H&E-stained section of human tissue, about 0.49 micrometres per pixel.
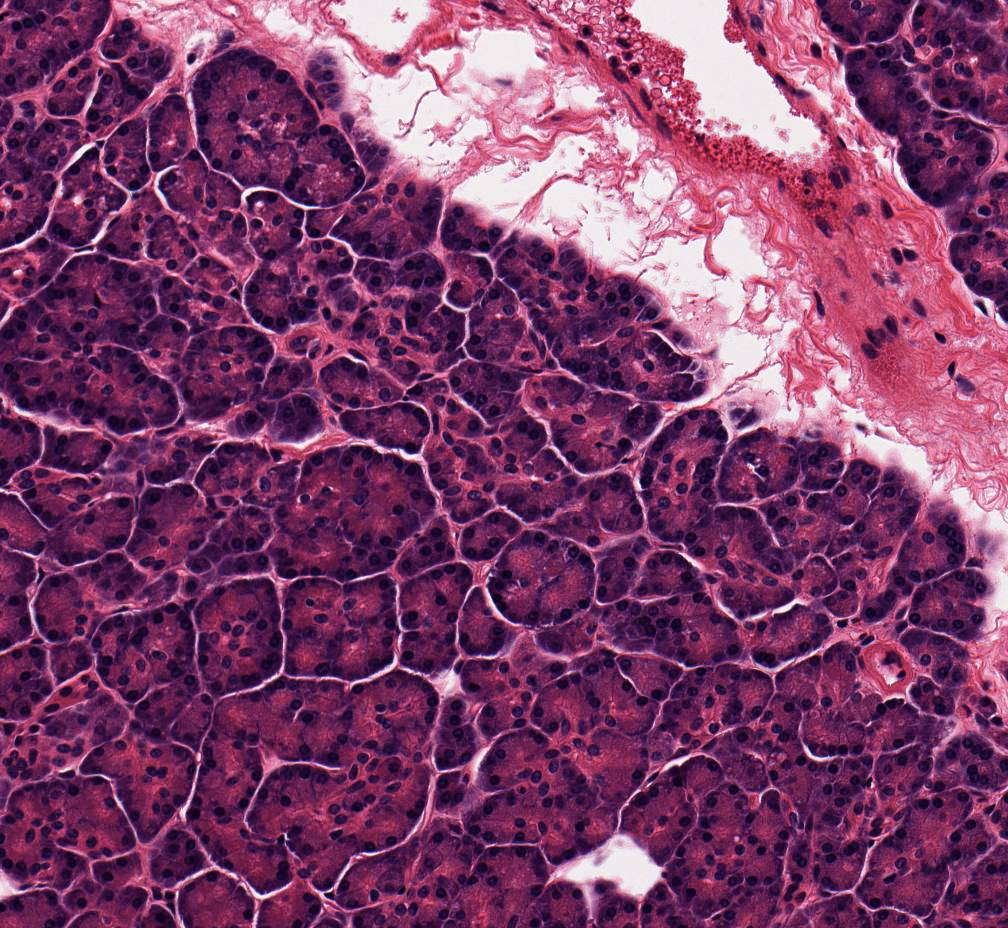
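Pancreas. Closely packed acini fill most of the field; loose connective tissue runs along the upper right edge. Pyramidal cells in rounded clusters ring tiny central lumina, with small, round, dark basal nuclei. Cytoplasm is pink and granular toward the lumen, darker purple toward the base.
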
